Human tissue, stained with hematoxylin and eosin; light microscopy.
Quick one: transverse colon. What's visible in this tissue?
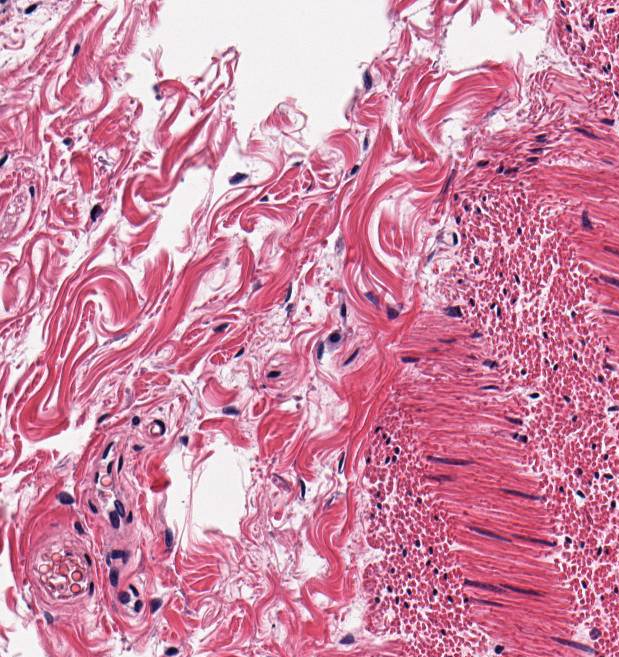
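Over on the right I see a band of long parallel pink fibres, with elongated, cigar-shaped dark nuclei between. Many red blood cells are packed among them, outside any vessel lumen. At lower left, a small cross-cut vessel holds a few in its lumen.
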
